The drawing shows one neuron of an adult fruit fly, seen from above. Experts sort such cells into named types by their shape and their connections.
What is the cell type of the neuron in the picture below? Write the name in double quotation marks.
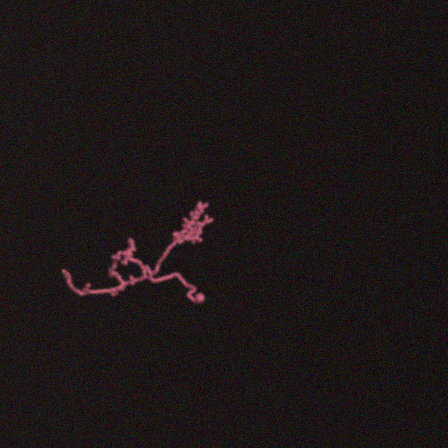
"SMP331"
